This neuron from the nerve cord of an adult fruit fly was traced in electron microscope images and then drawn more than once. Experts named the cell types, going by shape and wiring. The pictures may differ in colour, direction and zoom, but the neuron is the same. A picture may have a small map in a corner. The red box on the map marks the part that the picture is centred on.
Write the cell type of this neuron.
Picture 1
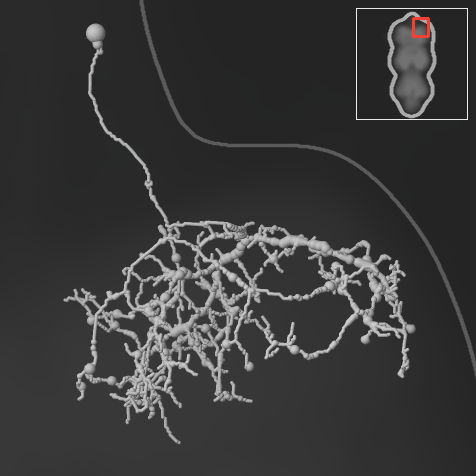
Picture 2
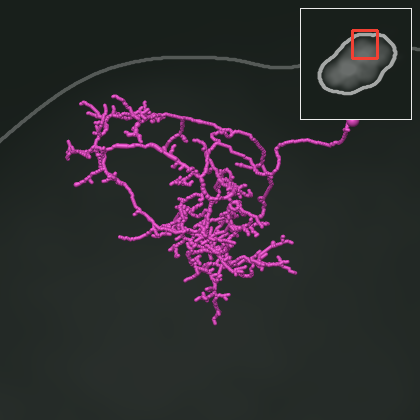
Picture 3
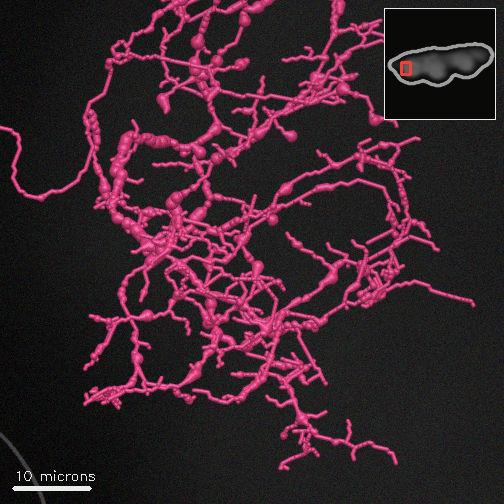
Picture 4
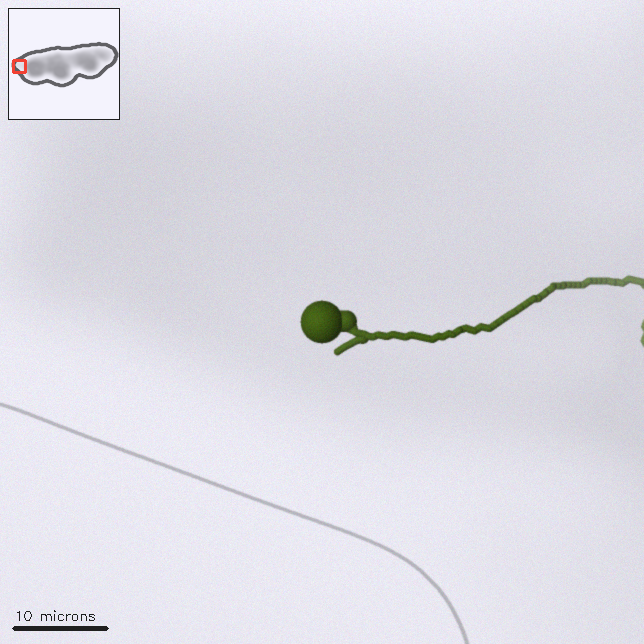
IN16B080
